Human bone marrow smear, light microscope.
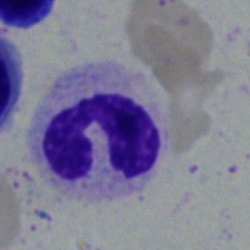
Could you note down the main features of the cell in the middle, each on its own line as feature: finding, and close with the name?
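Outline: smooth, roughly round
Chromatin: dark purple, coarsely clumped
Cytoplasm: moderate pale lilac rim around the nucleus
Granules: fine, faint pinkish-violet, in the cytoplasm
Name: band neutrophil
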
